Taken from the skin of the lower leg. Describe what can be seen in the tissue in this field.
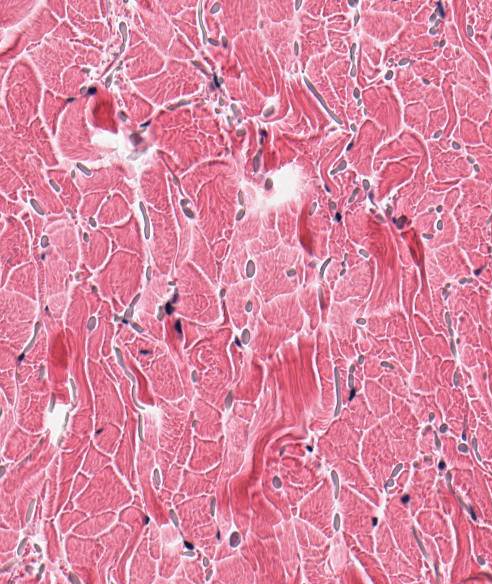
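Notice how the cross-cut fibres have angular, polygonal outlines that fit closely against one another. Only thin, pale strands of connective tissue separate them. In the narrow spaces between fibres you can find a few small, dark, compact nuclei. It is worth checking the rest of the field too: there is no epithelium, no glands and no fat cells.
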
